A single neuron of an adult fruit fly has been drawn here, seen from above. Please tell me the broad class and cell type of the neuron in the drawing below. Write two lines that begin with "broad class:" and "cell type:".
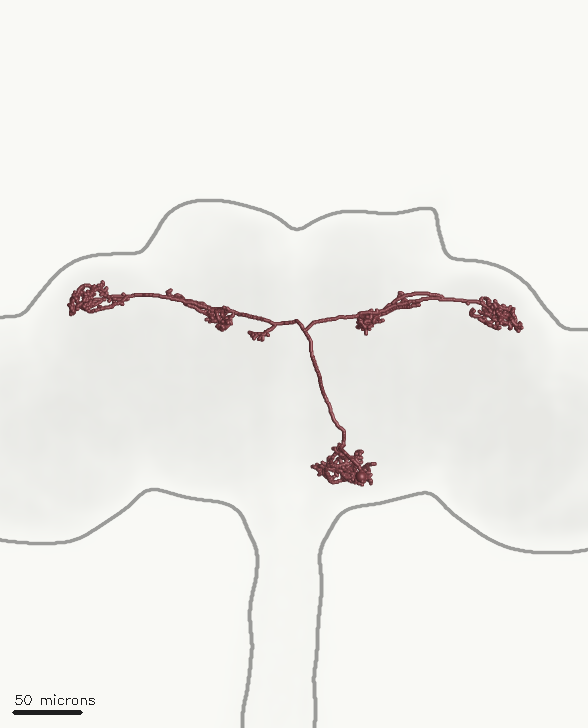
broad class: central-brain intrinsic neuron
cell type: AOTU046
